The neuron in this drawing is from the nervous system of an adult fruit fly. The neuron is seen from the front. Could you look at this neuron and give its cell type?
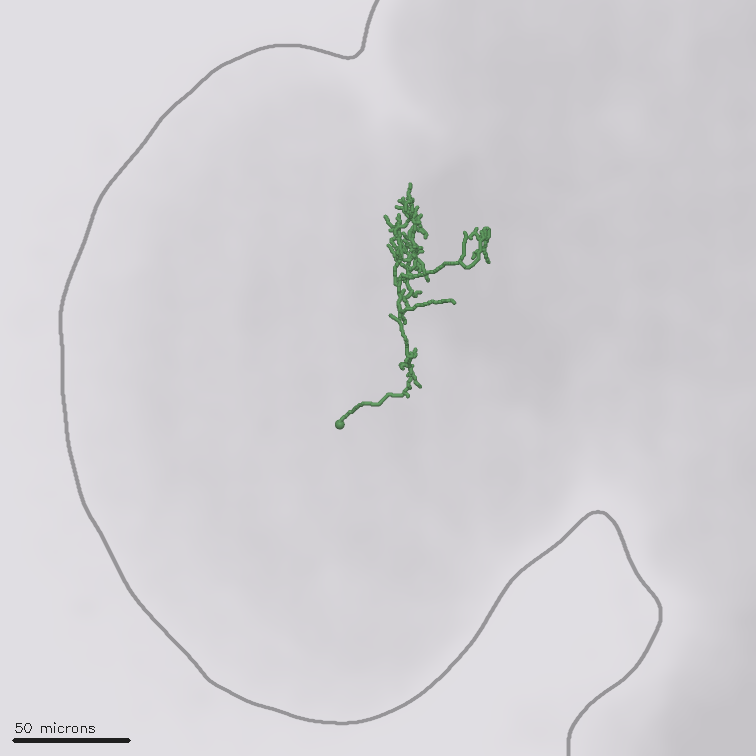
Y12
